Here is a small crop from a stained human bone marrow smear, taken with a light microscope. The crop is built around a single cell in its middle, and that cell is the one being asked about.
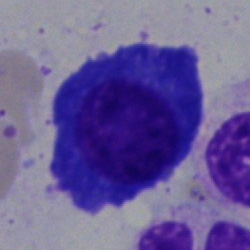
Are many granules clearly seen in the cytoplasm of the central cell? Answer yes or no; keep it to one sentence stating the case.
No, in the cell's cytoplasm no granules are visible.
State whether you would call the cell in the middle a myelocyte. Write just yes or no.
no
